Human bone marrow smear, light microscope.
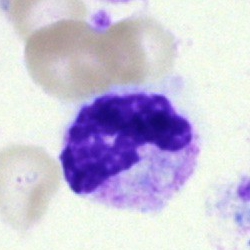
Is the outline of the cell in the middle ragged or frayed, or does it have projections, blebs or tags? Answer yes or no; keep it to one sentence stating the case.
No, the cell's outline is smooth, without projections.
